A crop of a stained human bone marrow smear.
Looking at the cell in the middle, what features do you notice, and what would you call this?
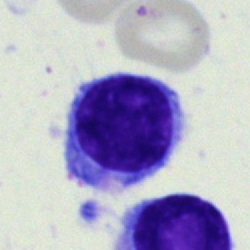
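This cell has a roughly round outline, with dense chromatin stained dark purple. Its cytoplasm is a scant rim, widest at the lower left. Below and to the right, another nucleated cell is cut off by the edge of the picture. The cell is a lymphocyte.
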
